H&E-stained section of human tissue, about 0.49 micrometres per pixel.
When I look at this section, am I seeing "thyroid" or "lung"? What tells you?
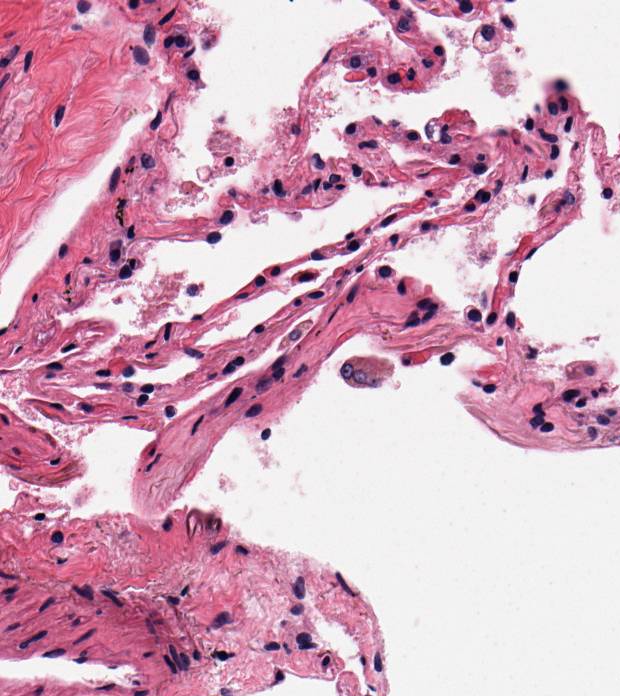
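This looks like lung. The wide spaces between thin branching strands hold only wisps of pale pink flocculent material and a few detached tissue bits.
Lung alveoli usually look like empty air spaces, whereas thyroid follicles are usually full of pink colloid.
The strands carry just scattered small, dark, oval to flattened nuclei in scant pink tissue.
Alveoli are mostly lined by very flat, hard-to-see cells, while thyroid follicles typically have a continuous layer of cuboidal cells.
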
